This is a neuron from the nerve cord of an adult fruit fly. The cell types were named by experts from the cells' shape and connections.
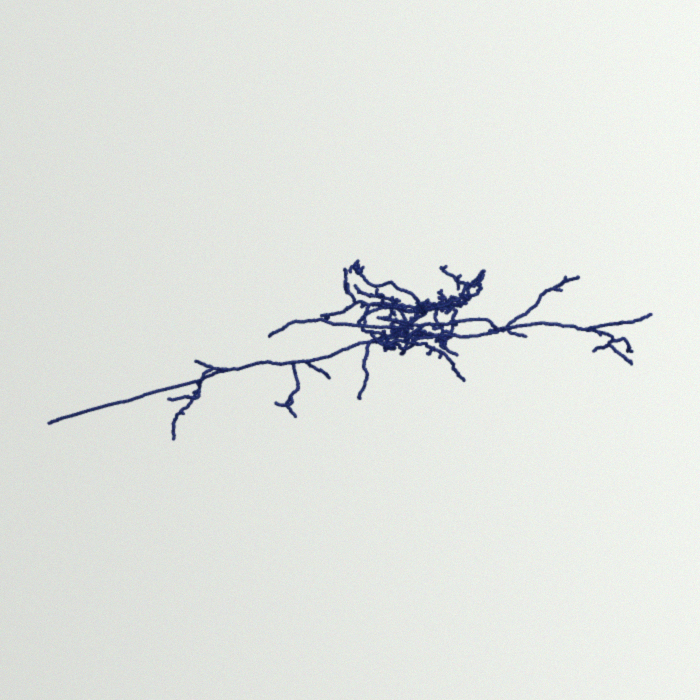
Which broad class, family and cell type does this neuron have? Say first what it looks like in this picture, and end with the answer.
Dozens of branch ends can be seen. As drawn here it is more than twice as wide as it is tall. It is an ascending neuron. The family is hemilineage 05B. The cell type is AN05B048.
